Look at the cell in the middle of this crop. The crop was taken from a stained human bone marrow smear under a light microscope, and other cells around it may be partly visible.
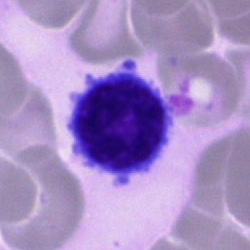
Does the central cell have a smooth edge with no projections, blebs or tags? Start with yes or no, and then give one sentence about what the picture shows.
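No. Small dark knob-like bumps stud the edge all around the cell.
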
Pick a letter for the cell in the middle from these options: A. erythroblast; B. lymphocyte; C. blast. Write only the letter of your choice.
B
